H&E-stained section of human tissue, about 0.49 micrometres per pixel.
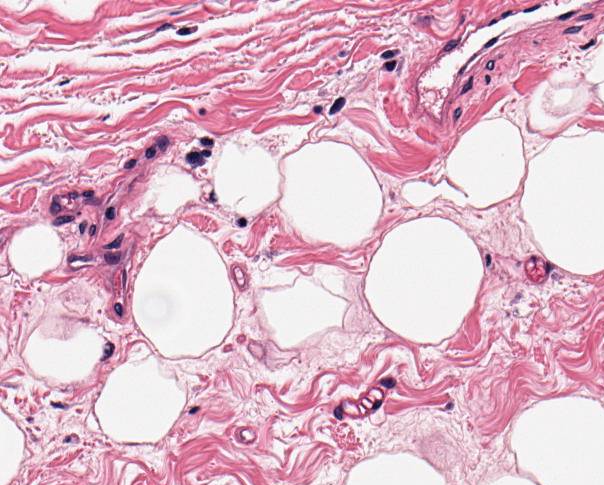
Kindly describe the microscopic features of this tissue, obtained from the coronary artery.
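Item one, the adipocytes: empty white rounded spaces bounded by thin membranes. Item two, the spaces between them: loose, pale pink fibrous tissue with wavy collagen. Item three, vessels: a small one containing red blood cells lies on the right side at mid-height. Item four, nuclei: sparse throughout the field.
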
